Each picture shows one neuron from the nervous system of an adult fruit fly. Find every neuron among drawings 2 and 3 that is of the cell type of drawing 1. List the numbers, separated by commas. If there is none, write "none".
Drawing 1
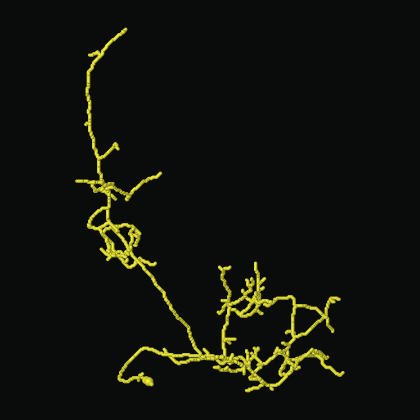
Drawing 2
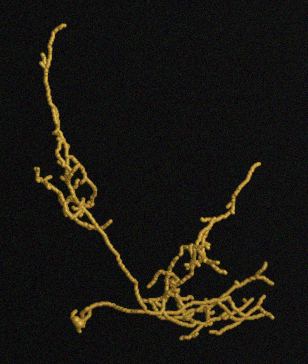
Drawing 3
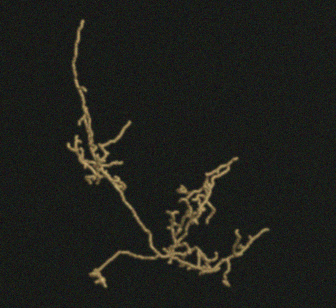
2, 3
